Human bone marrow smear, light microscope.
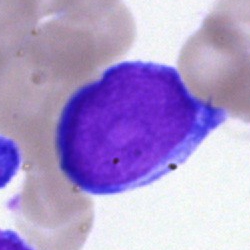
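Blast, the central cell in this bone marrow smear. Look first at the cytoplasm: only a scant rim of deep blue, widest along the lower right edge. Now the chromatin. Notice how finely and evenly textured it is, with no coarse clumps. Finally, follow the outline to the right, where it tapers to a point.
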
